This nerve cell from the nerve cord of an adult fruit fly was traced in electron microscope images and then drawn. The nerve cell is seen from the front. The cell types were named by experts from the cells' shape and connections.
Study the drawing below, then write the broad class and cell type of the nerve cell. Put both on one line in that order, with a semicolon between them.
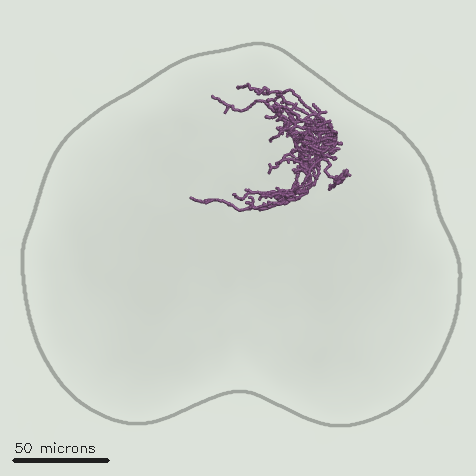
sensory neuron entering the nerve cord; SNxx17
